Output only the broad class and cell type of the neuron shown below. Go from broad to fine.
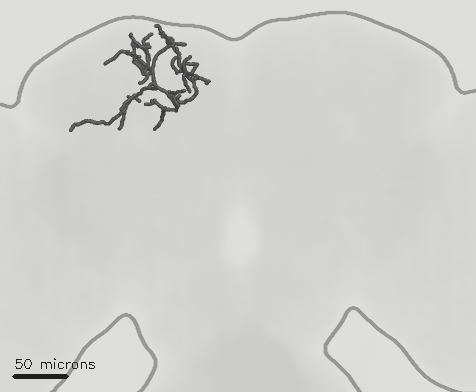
central-brain intrinsic neuron; CB3050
